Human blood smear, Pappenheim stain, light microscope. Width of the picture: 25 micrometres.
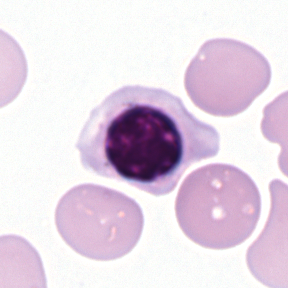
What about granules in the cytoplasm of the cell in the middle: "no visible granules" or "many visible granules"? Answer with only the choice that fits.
No visible granules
